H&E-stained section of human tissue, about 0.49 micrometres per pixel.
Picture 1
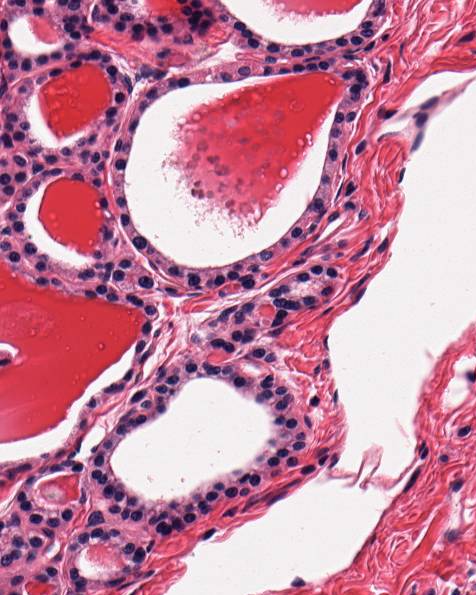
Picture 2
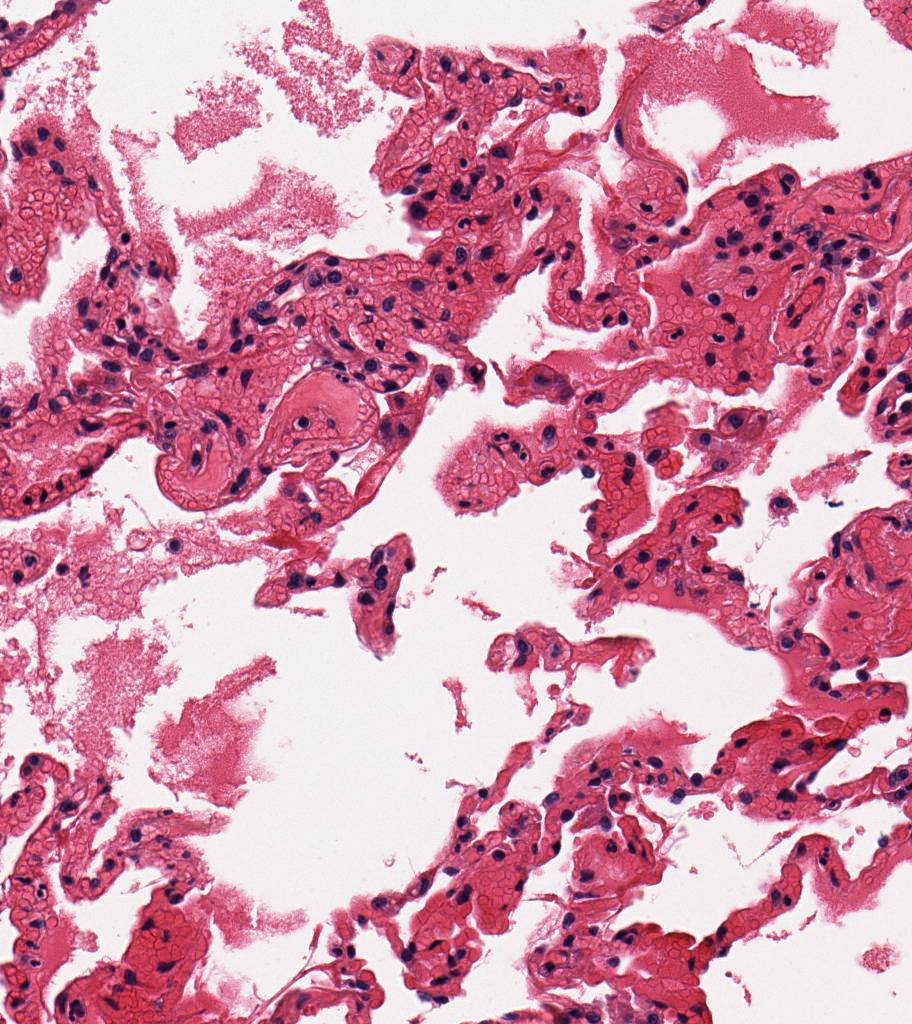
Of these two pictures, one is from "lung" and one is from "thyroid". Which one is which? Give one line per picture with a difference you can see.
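Picture 1 is from the thyroid. Closely packed round-to-oval follicles fill the left two-thirds of the field, with fibrous tissue to their right.
Picture 2 is from the lung. No glands and no fat cells are seen anywhere in the field.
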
